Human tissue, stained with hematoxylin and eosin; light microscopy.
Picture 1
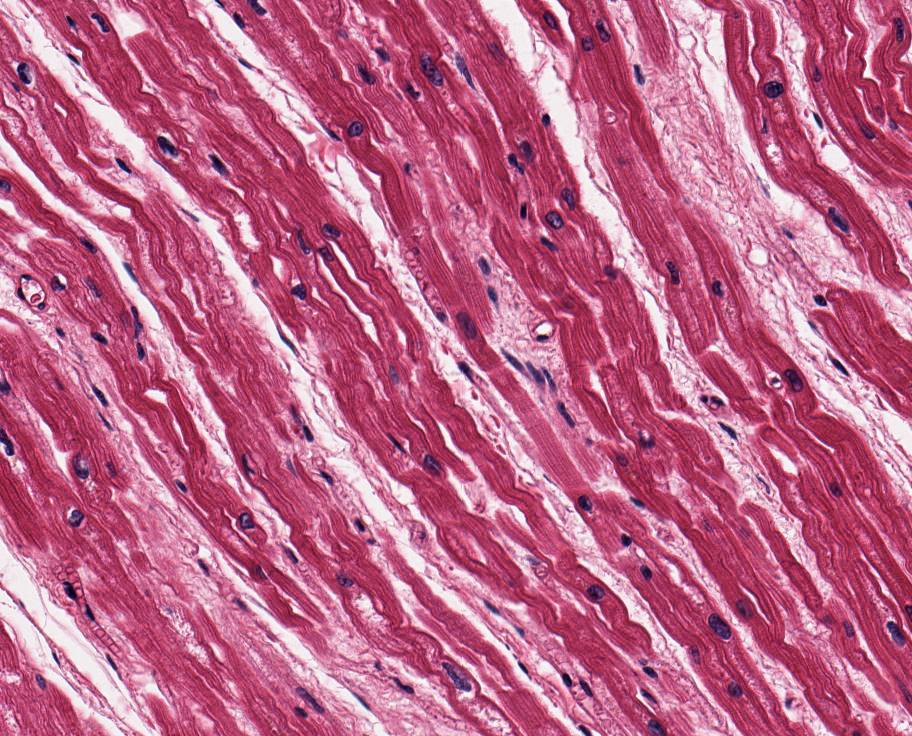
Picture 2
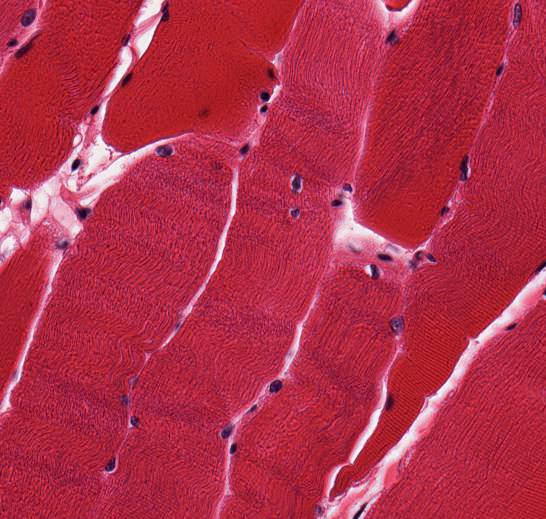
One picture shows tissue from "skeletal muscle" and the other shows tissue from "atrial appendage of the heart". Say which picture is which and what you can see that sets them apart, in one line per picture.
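Site of picture 1: atrial appendage of the heart. Muscle cell nuclei are oval and lie centrally within the fibres rather than at their edges.
Site of picture 2: skeletal muscle. The small, dark, oval nuclei lie at the edges of the fibers rather than in their centres.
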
